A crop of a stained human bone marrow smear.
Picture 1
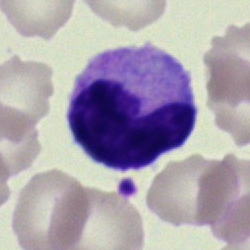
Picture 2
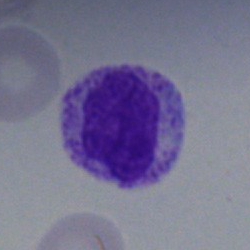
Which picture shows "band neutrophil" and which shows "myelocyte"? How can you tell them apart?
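Band neutrophil: picture 1. Myelocyte: picture 2. Nucleus: indented along its upper edge in picture 1; filling most of the cell in picture 2.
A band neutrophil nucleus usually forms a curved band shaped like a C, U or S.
Cytoplasm: pale lilac with no vacuoles in picture 1; filled with many purple granules in picture 2.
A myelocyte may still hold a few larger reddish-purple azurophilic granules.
Shared: dense, dark purple chromatin and no visible nucleoli in both.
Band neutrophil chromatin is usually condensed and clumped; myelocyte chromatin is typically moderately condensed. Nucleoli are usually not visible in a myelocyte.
Outline: round in picture 1, roughly round in picture 2. Picture 2 also has red cells near the cell at the upper left and bottom, not touching it.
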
